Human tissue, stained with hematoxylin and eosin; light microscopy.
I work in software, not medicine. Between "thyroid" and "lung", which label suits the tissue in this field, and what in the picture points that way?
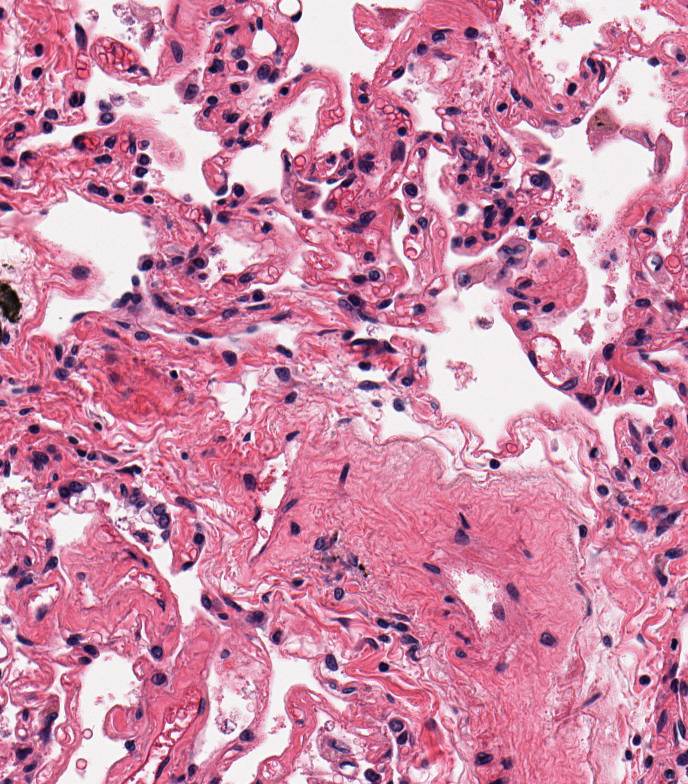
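This is lung.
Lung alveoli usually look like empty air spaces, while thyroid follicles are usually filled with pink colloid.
Look: the air spaces here are mostly empty, holding only scant pale pink flocculent material. In the upper part, plump, rounded cells with dark round nuclei line many septa and bulge into the spaces. No fat cells appear.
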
